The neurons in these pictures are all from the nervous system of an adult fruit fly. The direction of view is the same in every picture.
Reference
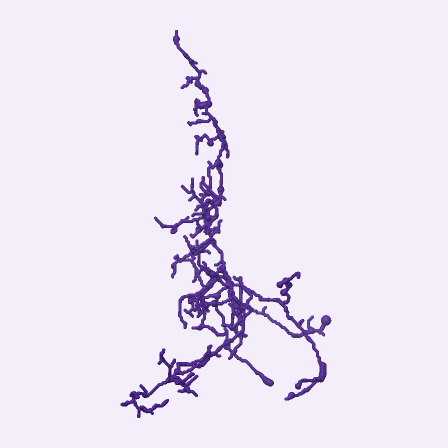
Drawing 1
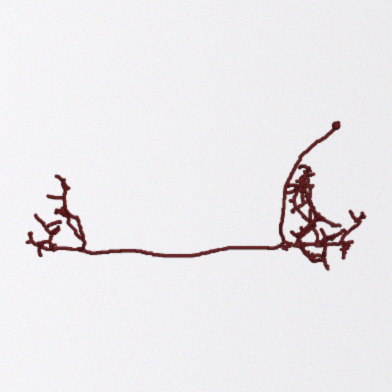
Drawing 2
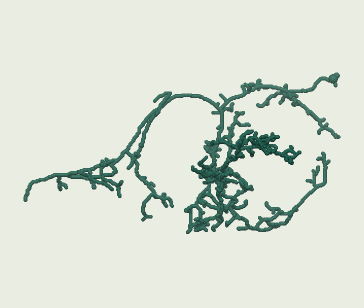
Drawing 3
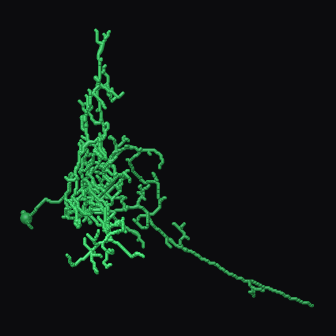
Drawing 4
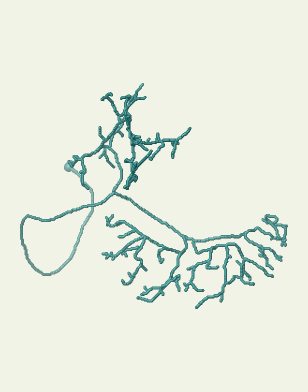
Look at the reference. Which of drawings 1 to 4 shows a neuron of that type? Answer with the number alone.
3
